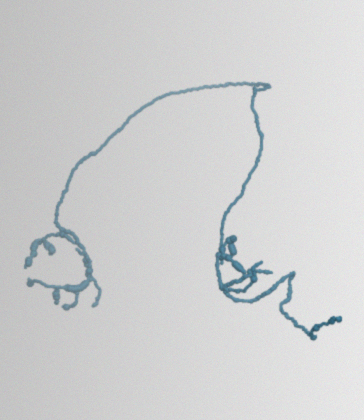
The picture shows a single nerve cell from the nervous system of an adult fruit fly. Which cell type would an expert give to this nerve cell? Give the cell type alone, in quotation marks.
"ORN_VA2"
